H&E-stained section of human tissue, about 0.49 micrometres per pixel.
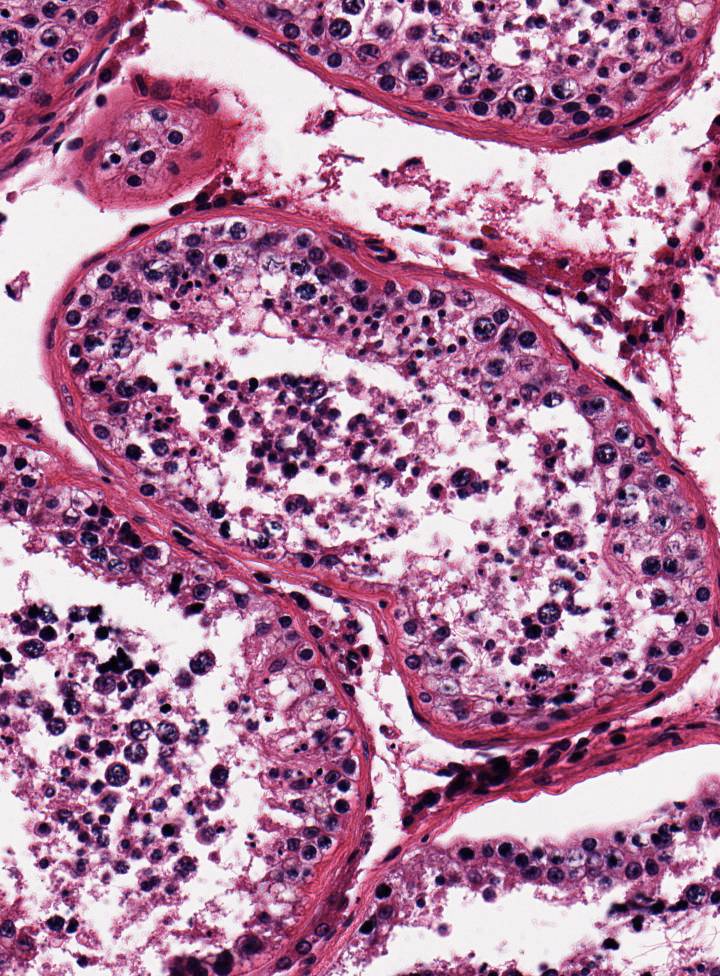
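Testis. Each tubule is bounded by a thin band of pink fibrous tissue with flattened, elongated nuclei, and lined by stratified epithelium many cells thick. Large round cells with coarse, clumped nuclear chromatin occupy its middle layers, while small cells with dark, condensed round nuclei concentrate toward the lumen.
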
